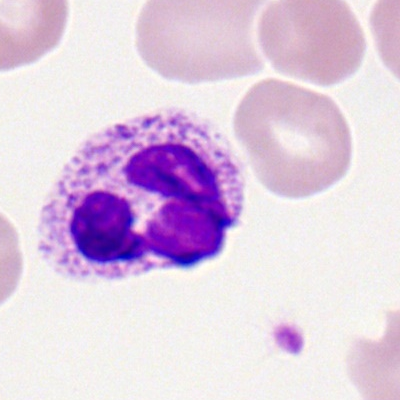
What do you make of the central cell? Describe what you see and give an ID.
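Nucleus checked: it is divided into three lobes, with chromatin staining dense dark purple. Cytoplasm checked: many small lilac granules fill it, and between them it is pale and nearly colourless. With both points covered, the cell is a segmented neutrophil.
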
